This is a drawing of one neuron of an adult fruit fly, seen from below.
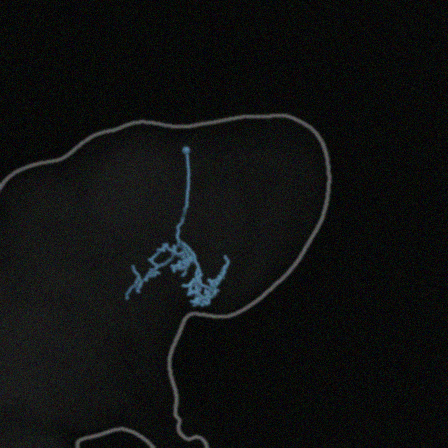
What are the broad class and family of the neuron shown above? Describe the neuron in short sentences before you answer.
It lies in the brain. As drawn here it is taller than it is wide. It is a visual projection neuron. Its family is hemilineage LHl4_posterior.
